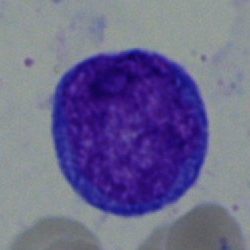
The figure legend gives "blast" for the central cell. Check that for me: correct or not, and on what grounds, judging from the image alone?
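Look first at the edge: the outline is round and smooth, which goes against hairy cell.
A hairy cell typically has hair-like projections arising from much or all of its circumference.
Now the cytoplasm: it forms only a thin rim around the nucleus, which goes with blast.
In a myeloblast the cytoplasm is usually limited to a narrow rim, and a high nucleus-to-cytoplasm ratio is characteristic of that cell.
That rim stains a deep blue, again setting it apart from hairy cell.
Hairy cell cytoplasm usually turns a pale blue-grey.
The chromatin is finely granular and fairly evenly spread, the cytoplasm holds no granules, and two pale red cells lie just below. So the name blast holds.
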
